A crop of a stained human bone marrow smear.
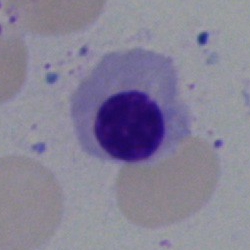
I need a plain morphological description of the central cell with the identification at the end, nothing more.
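Coarsely clumped, dark purple chromatin is present. The cytoplasm is pale lilac-blue, forms a wide rim that is broadest above the nucleus, and shows no granules. The cell outline is irregular, with blunt bulges rather than a smooth circle. The cell is an erythroblast.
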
